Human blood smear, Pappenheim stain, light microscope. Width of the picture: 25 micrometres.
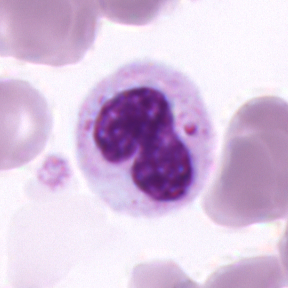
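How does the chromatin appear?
Dark purple and coarsely clumped.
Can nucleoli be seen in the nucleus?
No nucleoli are visible.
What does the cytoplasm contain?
Sparse, fine reddish-pink granules scattered throughout, with no vacuoles seen.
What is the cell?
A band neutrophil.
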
